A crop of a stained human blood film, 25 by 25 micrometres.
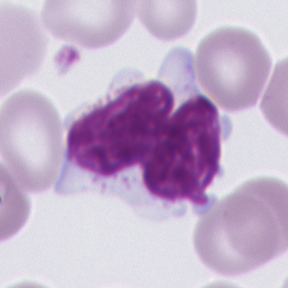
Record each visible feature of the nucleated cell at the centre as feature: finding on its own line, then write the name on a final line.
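Nucleus: notched at the upper edge into two broad lobes
Nuclear size: about 13 by 11 micrometres
Chromatin: dark purple, coarse and clumped
Cytoplasm: pale blue-grey, scant beside the large nucleus
Name: large granular lymphocyte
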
